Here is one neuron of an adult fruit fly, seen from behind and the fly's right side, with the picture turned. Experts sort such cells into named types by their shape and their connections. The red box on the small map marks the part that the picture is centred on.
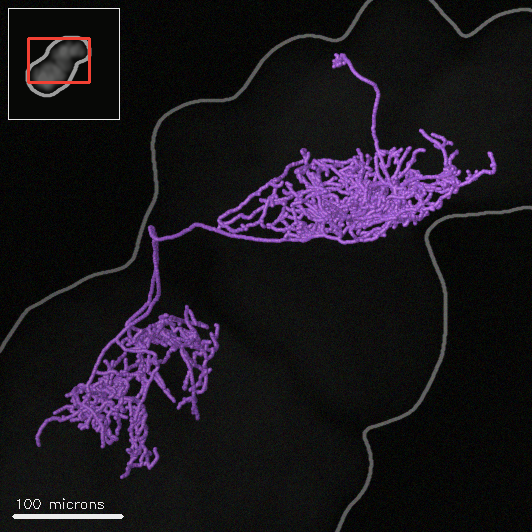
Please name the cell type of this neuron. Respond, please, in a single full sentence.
The cell type that this neuron has is AN27X008.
